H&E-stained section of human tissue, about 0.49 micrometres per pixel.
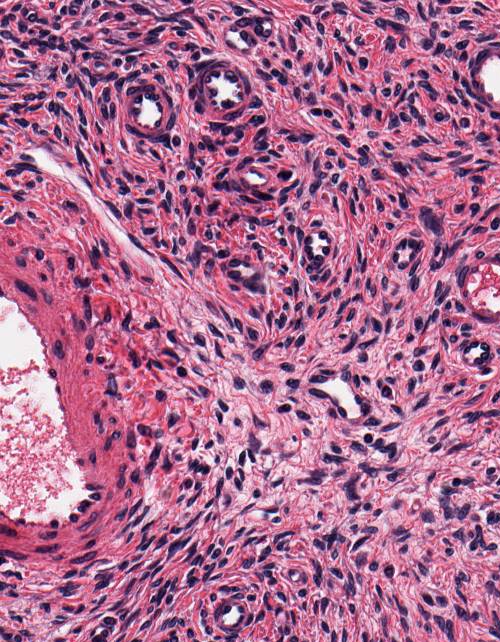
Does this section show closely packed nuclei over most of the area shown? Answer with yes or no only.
Yes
